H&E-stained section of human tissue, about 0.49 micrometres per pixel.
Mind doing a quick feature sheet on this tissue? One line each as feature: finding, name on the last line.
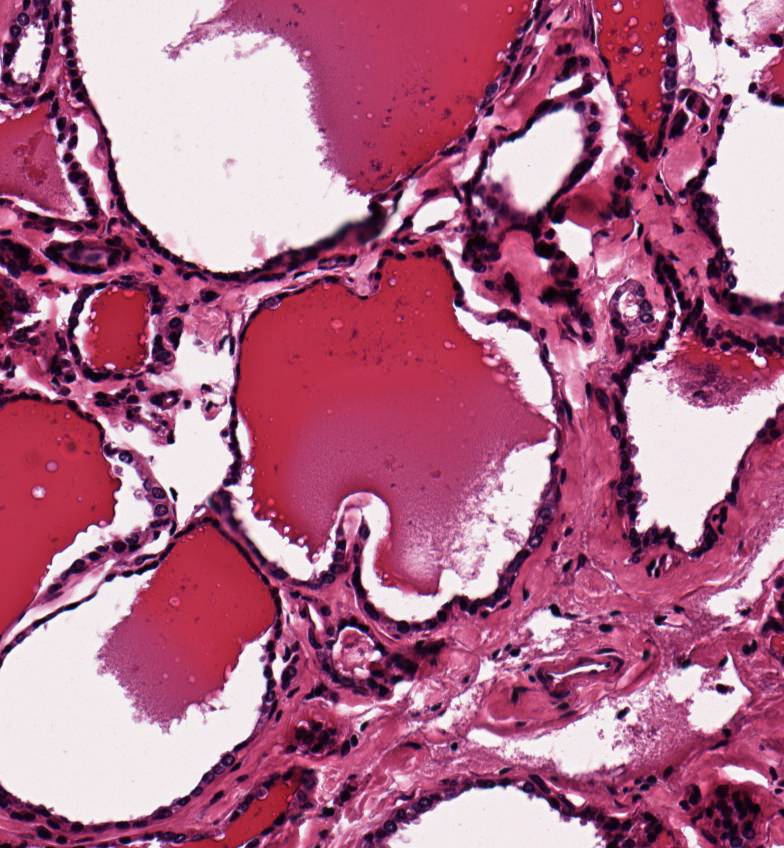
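Follicles: closely packed, rounded and irregular, of widely varying size, filling the field.
Lining: a single layer of flattened to low cuboidal cells.
Nuclei: small, dark, round to oval.
Large central follicle: lining folds inward at its lower border.
Name: thyroid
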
